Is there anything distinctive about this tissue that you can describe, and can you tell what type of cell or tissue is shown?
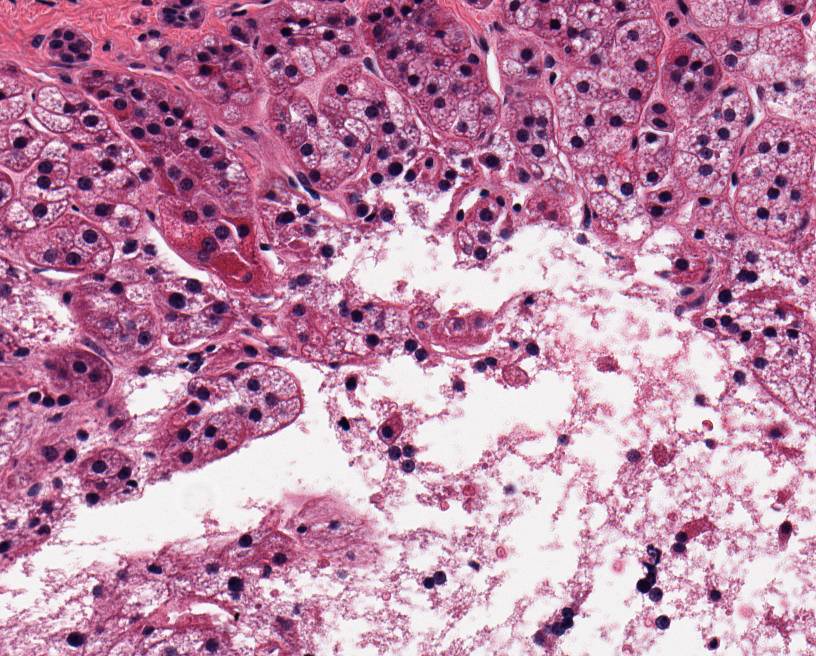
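See how most cells have abundant pale pink cytoplasm full of many small clear vacuoles, giving a foamy look. Their nuclei are small, round and dark, mostly one per cell and central. Left of centre, one group has dense, deeply pink cytoplasm without vacuoles. At the lower right, small cells with dark round nuclei lie singly and in small clusters within loose material. This is the adrenal gland.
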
